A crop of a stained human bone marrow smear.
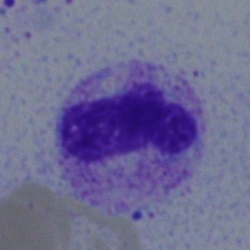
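Band neutrophil: an elongated nucleus of dense, deep purple chromatin lies horizontally across the central cell of a stained human bone marrow smear, seen by light microscopy. The rim of cytoplasm is wider below the nucleus than above it. Fine pinkish-purple granules are scattered through the cytoplasm.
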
